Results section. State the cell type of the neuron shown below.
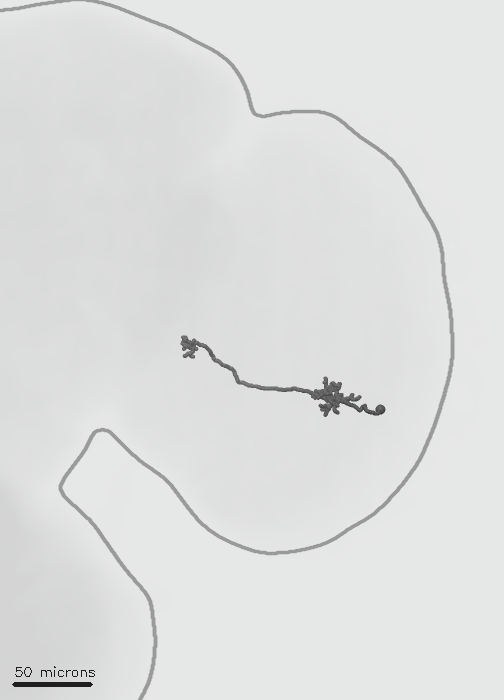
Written: Tm29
